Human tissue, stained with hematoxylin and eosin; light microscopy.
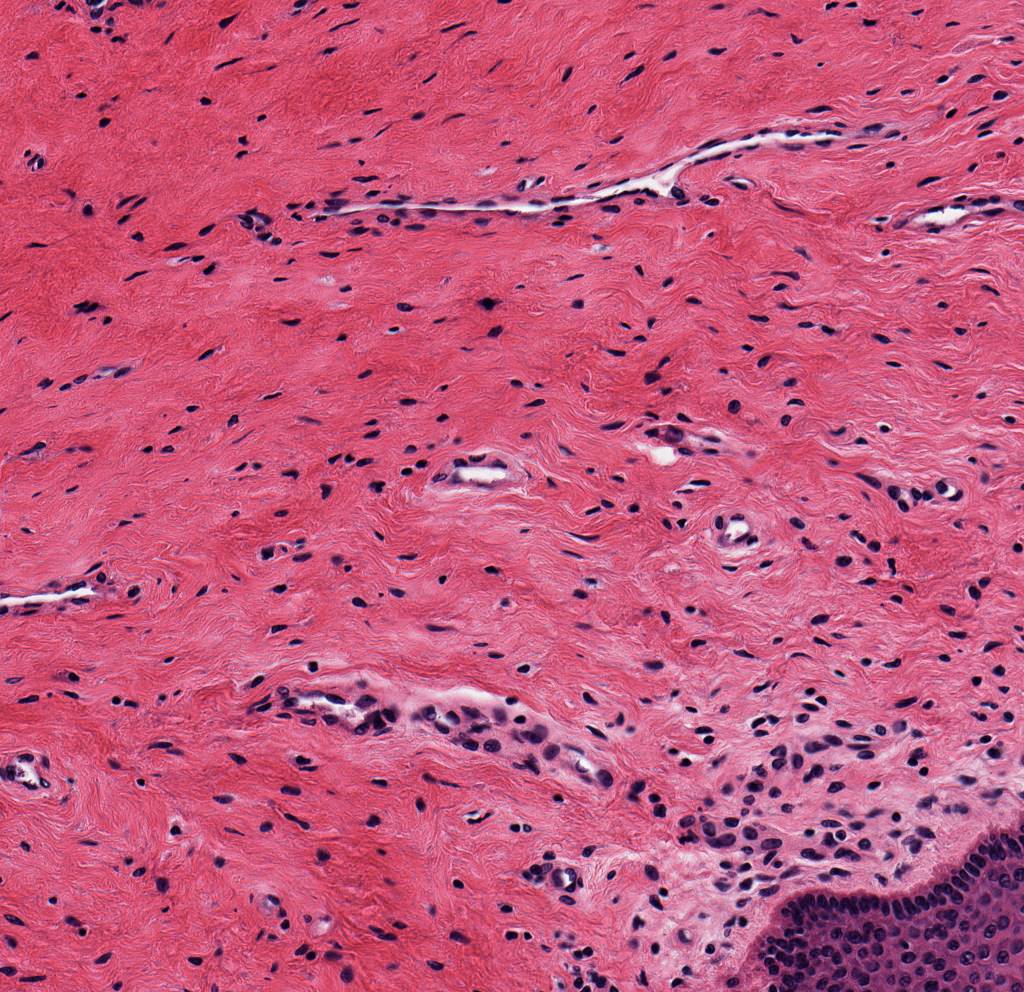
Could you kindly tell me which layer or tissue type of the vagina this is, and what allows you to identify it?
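That's dense connective tissue. Nearly the whole field is dense, deep pink collagenous stroma, with sparse nuclei that are small, dark and oval to spindle-shaped, with little cytoplasm.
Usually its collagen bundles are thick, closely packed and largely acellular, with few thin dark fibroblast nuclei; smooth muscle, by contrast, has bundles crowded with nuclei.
Epithelium shows only in the bottom right corner.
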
